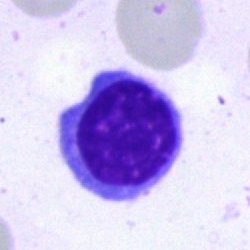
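Lymphocyte in a stained human bone marrow smear. Look at its dark purple, dense chromatin, where small paler pinkish spots are scattered. The cytoplasm is medium blue, with a rim wider on the left than on the right, and it holds no vacuoles.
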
